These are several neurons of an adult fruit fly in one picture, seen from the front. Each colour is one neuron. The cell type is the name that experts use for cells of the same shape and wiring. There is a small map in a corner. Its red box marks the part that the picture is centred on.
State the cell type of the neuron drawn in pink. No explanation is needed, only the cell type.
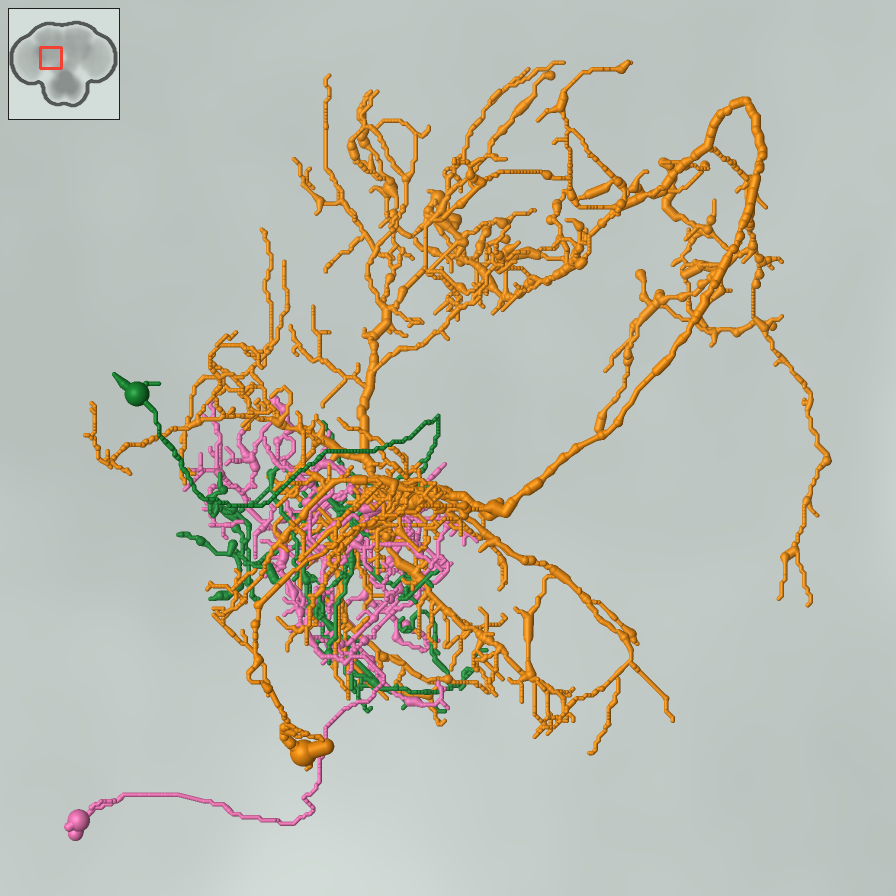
WED056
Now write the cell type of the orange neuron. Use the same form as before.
WED069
